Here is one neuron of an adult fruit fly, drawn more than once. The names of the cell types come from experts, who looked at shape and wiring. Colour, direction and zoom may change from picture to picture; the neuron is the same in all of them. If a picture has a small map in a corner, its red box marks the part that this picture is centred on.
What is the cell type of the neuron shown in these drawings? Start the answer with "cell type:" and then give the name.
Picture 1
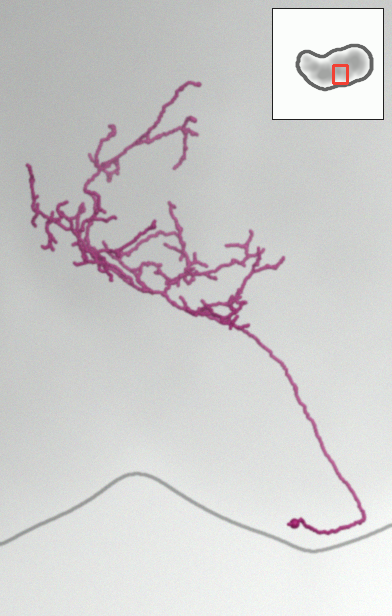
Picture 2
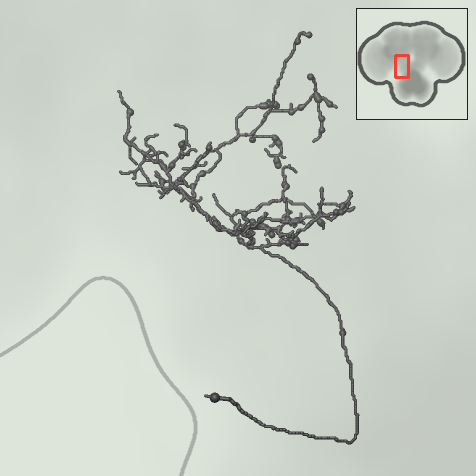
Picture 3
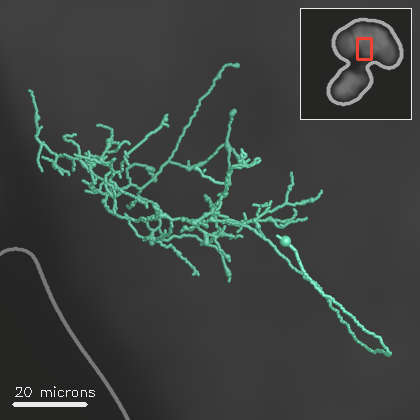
cell type: CB1265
